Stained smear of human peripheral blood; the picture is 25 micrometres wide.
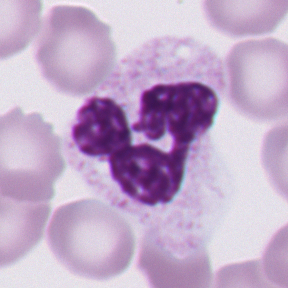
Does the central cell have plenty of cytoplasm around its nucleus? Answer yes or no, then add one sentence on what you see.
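Yes. The cytoplasm is plentiful and very pale pinkish-lilac.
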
